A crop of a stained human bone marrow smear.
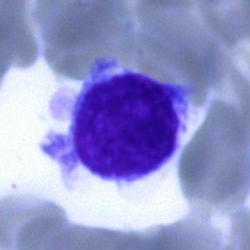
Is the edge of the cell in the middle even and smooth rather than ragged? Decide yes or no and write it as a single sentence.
No, projections, blebs or tags, or a frayed edge, break the outline of this cell.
